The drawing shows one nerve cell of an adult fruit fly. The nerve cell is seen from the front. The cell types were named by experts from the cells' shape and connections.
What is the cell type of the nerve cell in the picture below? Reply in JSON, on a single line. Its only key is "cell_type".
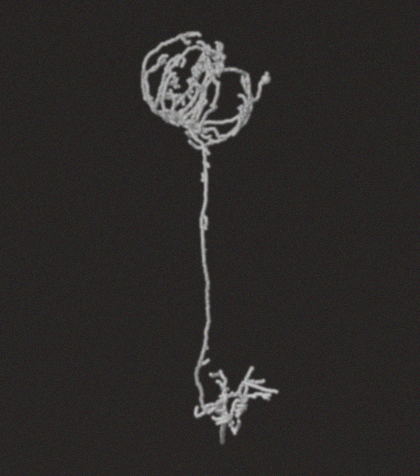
{"cell_type": "AN09B037"}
